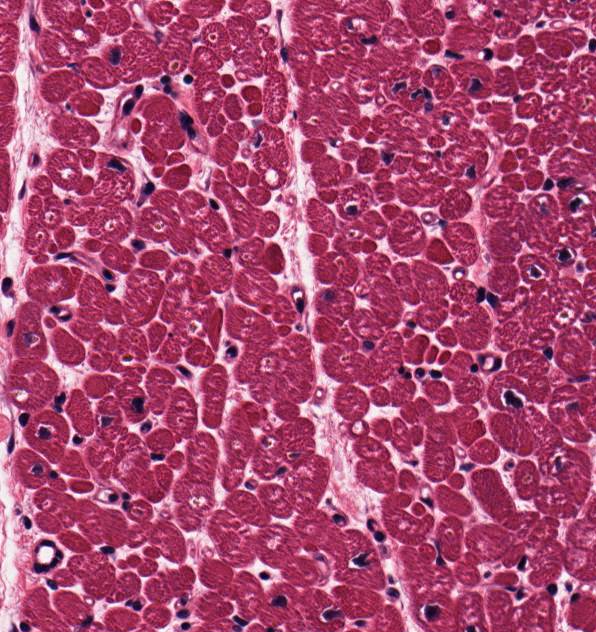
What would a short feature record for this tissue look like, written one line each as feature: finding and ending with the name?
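Nuclei: several central ones, each with a small pale clear halo in the pink cytoplasm
Cytoplasm: deep pink-red, finely stippled
Profiles: most show no nucleus in the plane of section
Gaps: small dark elongated nuclei of capillary and interstitial cells between the fibres
Name: left ventricle of the heart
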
